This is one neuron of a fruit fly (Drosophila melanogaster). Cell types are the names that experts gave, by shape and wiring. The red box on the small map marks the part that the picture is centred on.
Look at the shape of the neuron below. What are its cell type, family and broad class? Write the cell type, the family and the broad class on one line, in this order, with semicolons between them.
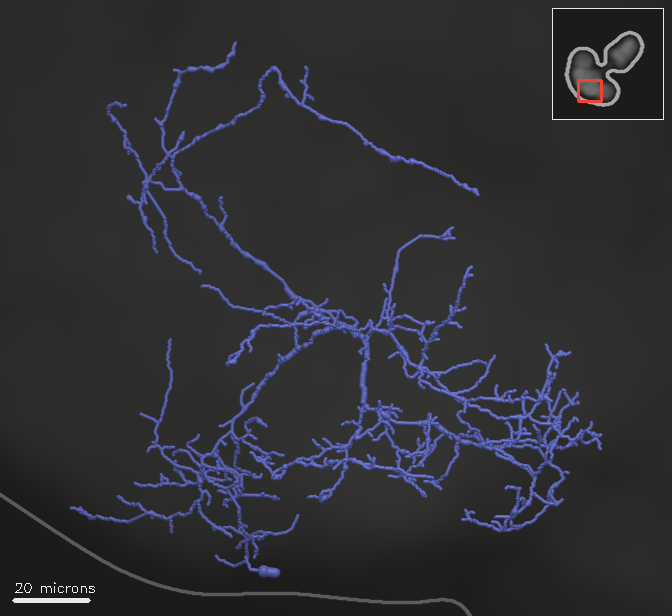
AVLP040; hemilineage VLPd1; central-brain intrinsic neuron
